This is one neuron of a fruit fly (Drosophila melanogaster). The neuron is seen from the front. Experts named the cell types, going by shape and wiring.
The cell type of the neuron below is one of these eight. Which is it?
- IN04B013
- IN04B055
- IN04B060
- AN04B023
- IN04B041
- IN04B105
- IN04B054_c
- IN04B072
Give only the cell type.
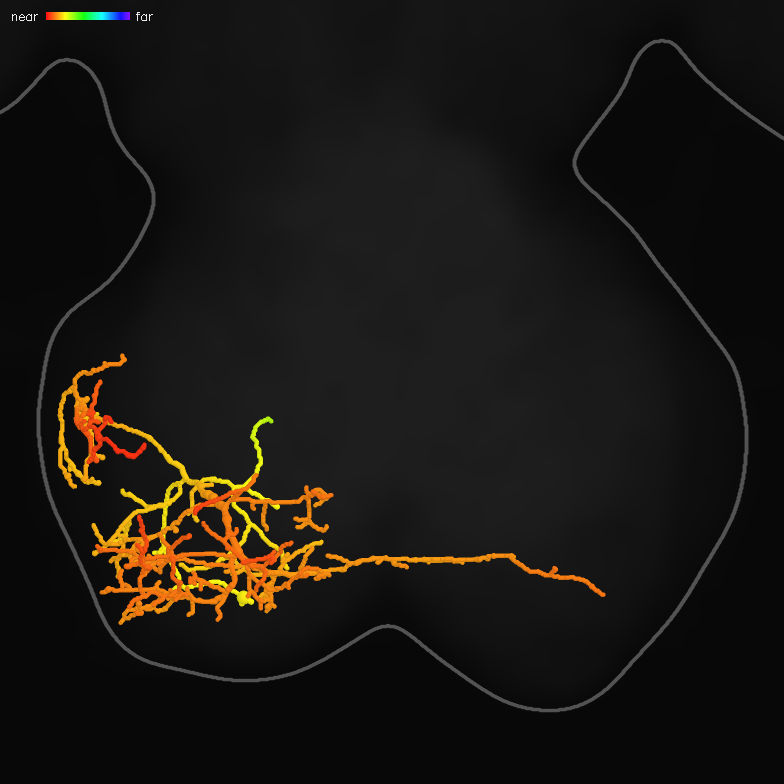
IN04B013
